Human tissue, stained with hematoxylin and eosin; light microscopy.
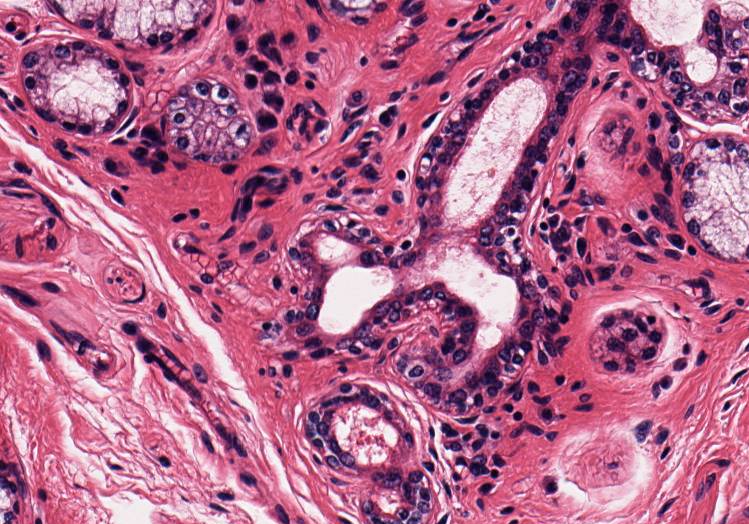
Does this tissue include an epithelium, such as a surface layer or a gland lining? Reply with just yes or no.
Yes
